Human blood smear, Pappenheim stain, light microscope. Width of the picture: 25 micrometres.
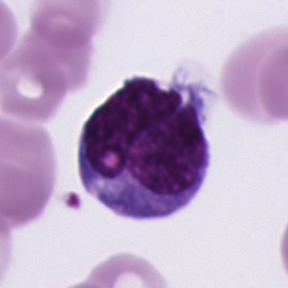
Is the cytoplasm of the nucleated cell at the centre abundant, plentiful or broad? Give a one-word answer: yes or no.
No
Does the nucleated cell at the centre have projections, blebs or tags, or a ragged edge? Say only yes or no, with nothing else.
Yes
